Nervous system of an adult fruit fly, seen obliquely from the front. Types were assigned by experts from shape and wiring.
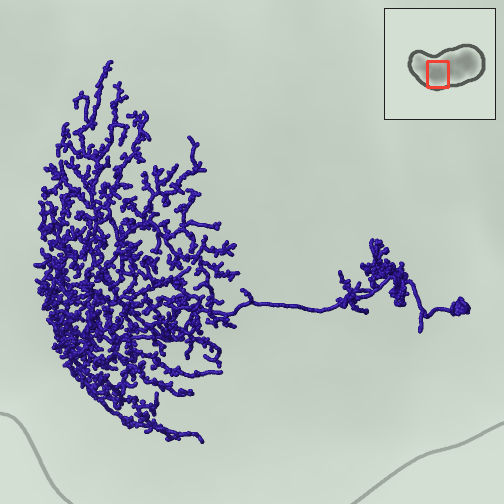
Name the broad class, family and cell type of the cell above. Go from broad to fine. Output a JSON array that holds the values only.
["optic-lobe intrinsic neuron", "Cm", "Cm26"]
